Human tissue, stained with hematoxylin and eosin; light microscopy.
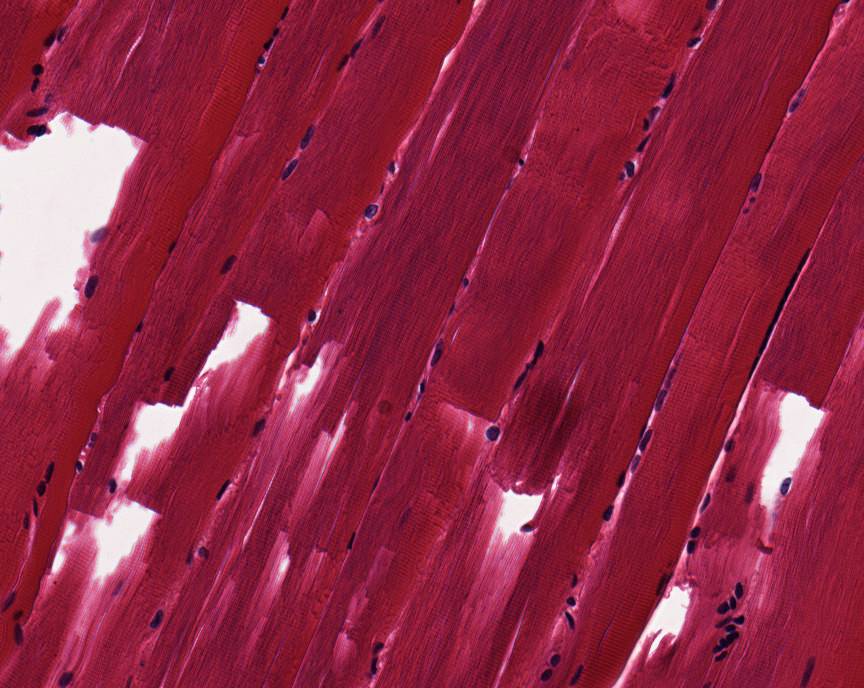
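Skeletal muscle, with fine transverse cross-striations visible along the fibres. The fibres are unbranched, each running straight and separate from its neighbours. Their dark, elongated nuclei sit at the fibre edges rather than in the centres, and the fibre cytoplasm stains a deep, strong red with eosin.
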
